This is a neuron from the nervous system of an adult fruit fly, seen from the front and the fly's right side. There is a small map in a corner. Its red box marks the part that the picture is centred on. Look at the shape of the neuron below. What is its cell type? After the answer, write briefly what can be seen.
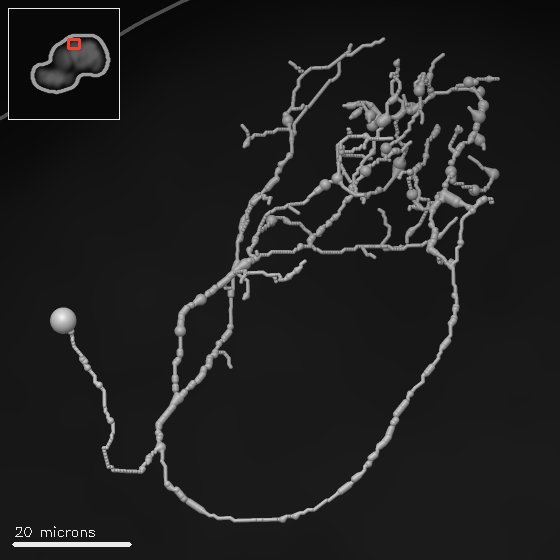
The cell type is SLP041. This is a central-brain intrinsic neuron. Its cell body lies on the left of the picture. From top to bottom in the picture it spans about 85 microns. The picture shows dozens of branch ends.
